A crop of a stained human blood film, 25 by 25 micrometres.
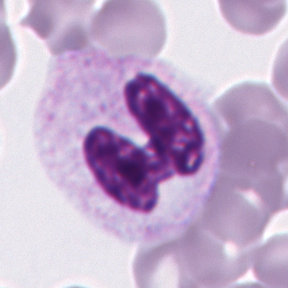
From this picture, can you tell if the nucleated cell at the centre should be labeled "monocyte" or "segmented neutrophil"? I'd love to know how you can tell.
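It is a segmented neutrophil, not a monocyte. Deciding feature: cytoplasm abundant and pale pink.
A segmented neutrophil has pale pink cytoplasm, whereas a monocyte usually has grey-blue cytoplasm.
Also seen: outline roughly round with a smooth edge; chromatin dark purple, coarsely clumped; fine lilac granules scattered evenly through the cytoplasm.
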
